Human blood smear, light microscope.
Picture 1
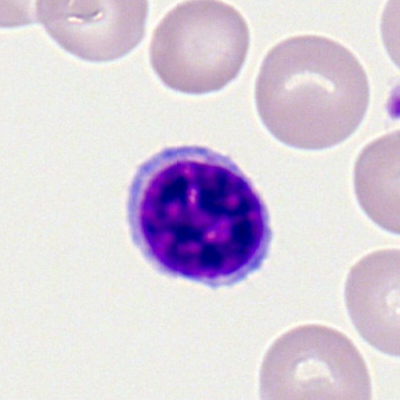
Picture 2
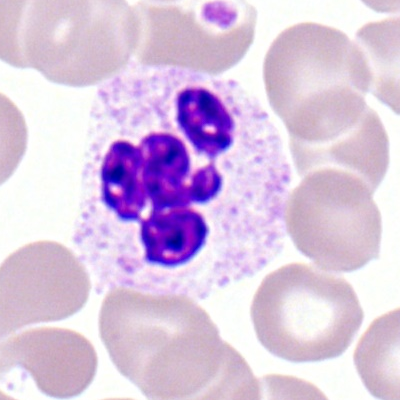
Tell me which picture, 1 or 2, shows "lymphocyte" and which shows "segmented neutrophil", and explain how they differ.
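You're looking at a lymphocyte in picture 1 and a segmented neutrophil in picture 2. Start with how much cytoplasm each one has: in the lymphocyte the nucleus fills most of the cell and the cytoplasm is only a thin rim, whereas the segmented neutrophil has plenty of it.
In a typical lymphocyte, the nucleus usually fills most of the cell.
Next, the colour: the lymphocyte's rim is pale blue, and the segmented neutrophil's cytoplasm is pale pink-lilac. Now the granules: you'll find none in the lymphocyte, while fine lilac granules are scattered evenly through the cytoplasm of the segmented neutrophil.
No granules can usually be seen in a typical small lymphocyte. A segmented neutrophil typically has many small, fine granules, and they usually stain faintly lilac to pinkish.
The chromatin won't help you tell them apart, because it is coarsely clumped in both: into dark patches in the lymphocyte, and dense and dark purple in the segmented neutrophil. In the segmented neutrophil, notice too that no nucleoli show in any of the lobes and that the cytoplasm has no clear vacuoles. Finally, the outlines: the lymphocyte is round, and the segmented neutrophil is roughly rounded with a slightly irregular edge.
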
